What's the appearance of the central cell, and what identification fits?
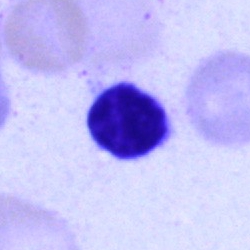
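Almost the whole cell is taken up by the nucleus. Its chromatin looks dense, staining a very dark blue-purple. I can't make out any nucleoli, and no granules are visible anywhere in the cell. This one is a lymphocyte.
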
